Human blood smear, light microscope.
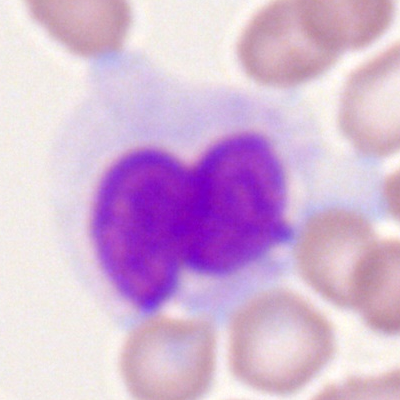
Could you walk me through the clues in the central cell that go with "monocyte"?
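The central cell is a monocyte. Its cytoplasm is abundant and extends widely around the nucleus. This cytoplasm has a pale lilac-blue colour. The nucleus sits in the lower half of the cell, so more cytoplasm lies above it than below. The cell outline is irregular rather than smoothly round.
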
